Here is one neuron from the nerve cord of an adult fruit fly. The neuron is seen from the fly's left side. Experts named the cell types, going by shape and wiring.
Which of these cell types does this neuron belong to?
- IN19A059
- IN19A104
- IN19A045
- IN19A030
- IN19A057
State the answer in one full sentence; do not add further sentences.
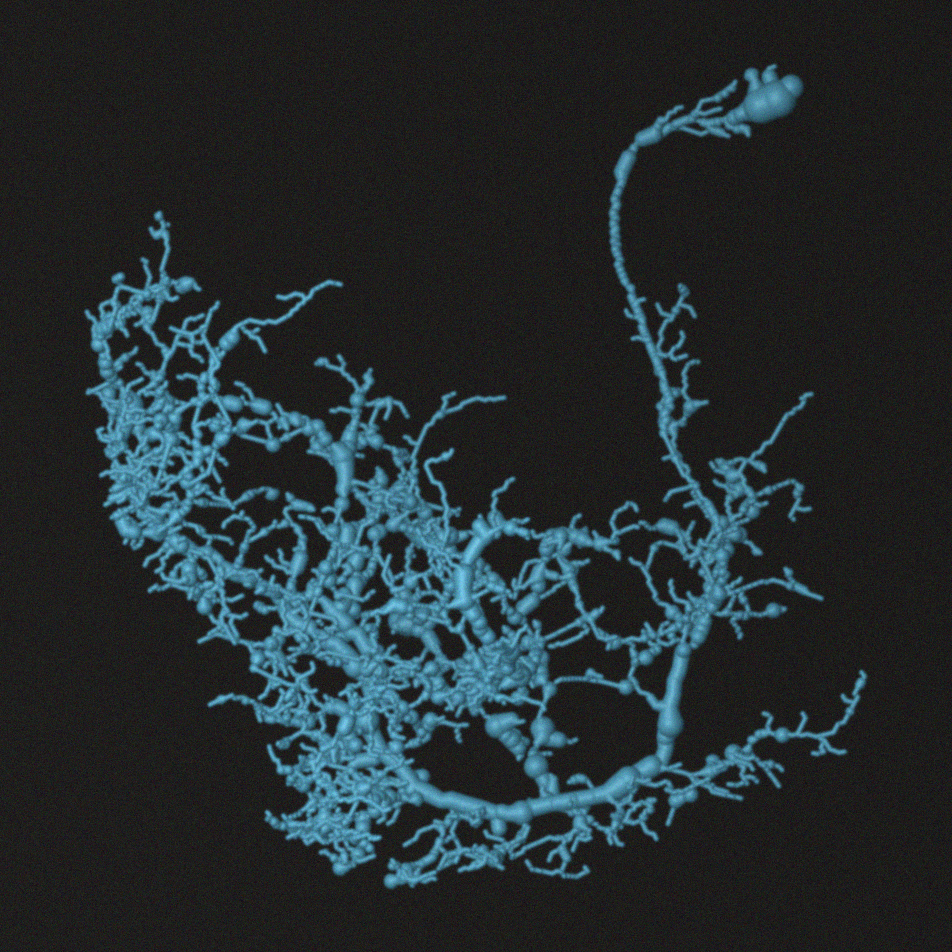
To the cell type IN19A030 belongs this neuron.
